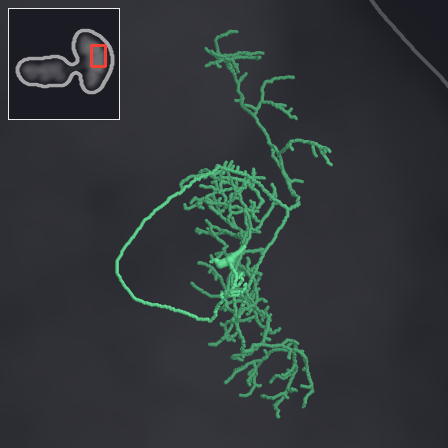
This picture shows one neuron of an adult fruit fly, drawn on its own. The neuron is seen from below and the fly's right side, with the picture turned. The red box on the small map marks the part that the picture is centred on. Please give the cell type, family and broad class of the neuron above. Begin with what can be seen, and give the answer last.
It is in the brain and does not reach the nerve cord. The cell body is in the middle of the picture. The picture shows dozens of branch ends. The cell type is FB6O. The family is hemilineage LALv1_dorsal. Its broad class is central-brain intrinsic neuron.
